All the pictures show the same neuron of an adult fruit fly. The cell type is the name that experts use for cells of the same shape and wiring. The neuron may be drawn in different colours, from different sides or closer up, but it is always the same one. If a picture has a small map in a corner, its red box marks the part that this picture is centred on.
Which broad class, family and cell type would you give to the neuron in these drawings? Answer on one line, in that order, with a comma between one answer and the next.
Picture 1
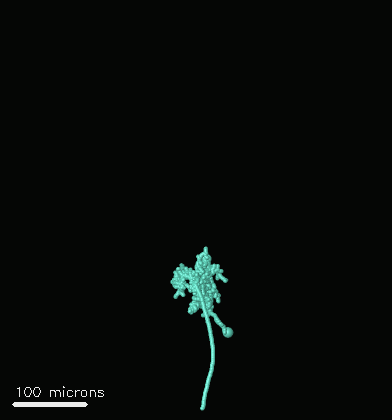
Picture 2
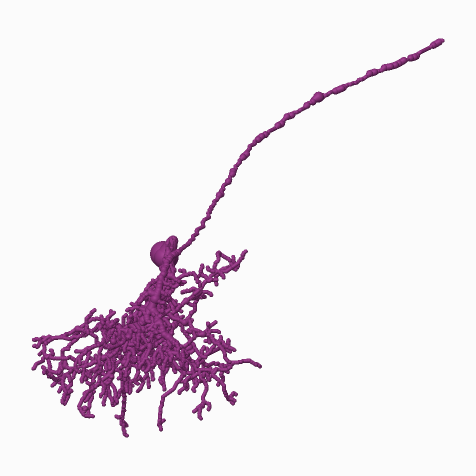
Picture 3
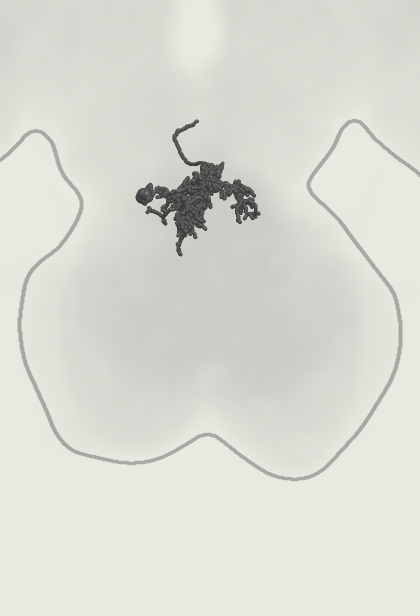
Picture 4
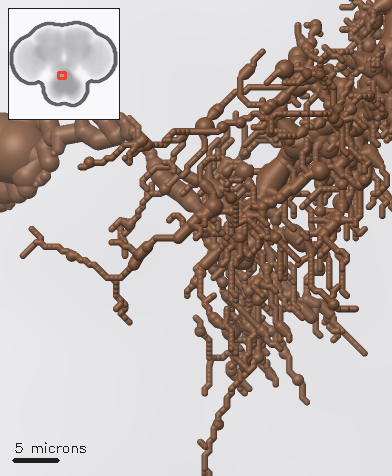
motor neuron of the nerve cord, hemilineage 06A, MNad10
